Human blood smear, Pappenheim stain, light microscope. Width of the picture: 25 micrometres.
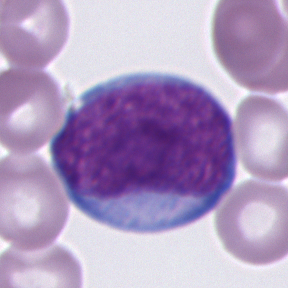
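Myeloblast, the nucleated cell at the centre of a stained peripheral blood smear. First, size: the cell measures about 16 by 14 micrometres. Next, the nucleus: a single unlobed mass, set off-centre towards the top of the cell and filling about 70% of its area. Then the cytoplasm: a pale blue crescent below the nucleus, a deeper blue at the cell's rim than next to the nucleus.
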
